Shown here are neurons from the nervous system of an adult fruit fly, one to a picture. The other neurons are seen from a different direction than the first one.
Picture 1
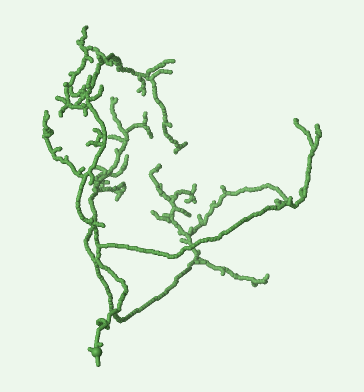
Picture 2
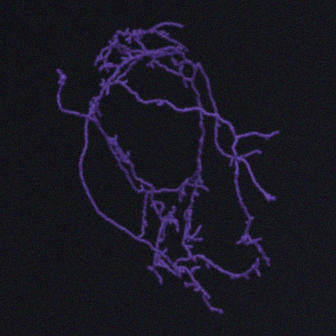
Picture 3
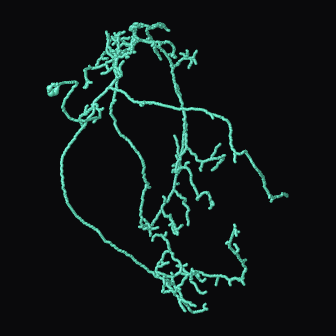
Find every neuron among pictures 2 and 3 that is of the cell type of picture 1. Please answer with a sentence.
Picture 3 is of the same cell type.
